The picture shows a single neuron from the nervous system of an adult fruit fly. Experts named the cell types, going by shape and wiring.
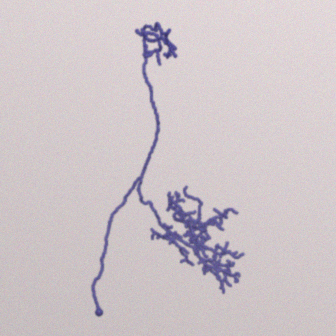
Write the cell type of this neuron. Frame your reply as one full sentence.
This particular neuron has the cell type LC15.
